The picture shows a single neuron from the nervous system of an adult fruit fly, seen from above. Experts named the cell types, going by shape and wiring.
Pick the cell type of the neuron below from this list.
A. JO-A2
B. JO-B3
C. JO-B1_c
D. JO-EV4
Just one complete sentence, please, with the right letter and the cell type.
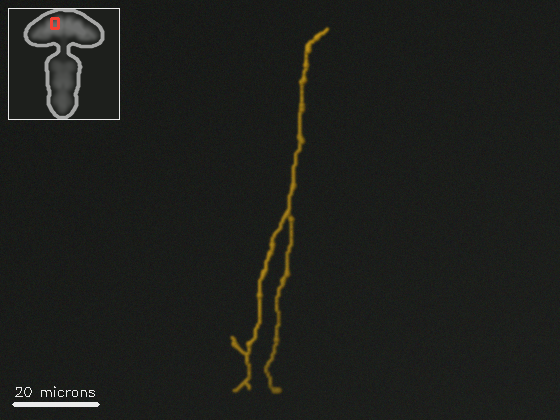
The neuron is categorized as cell type JO-B3, option B.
